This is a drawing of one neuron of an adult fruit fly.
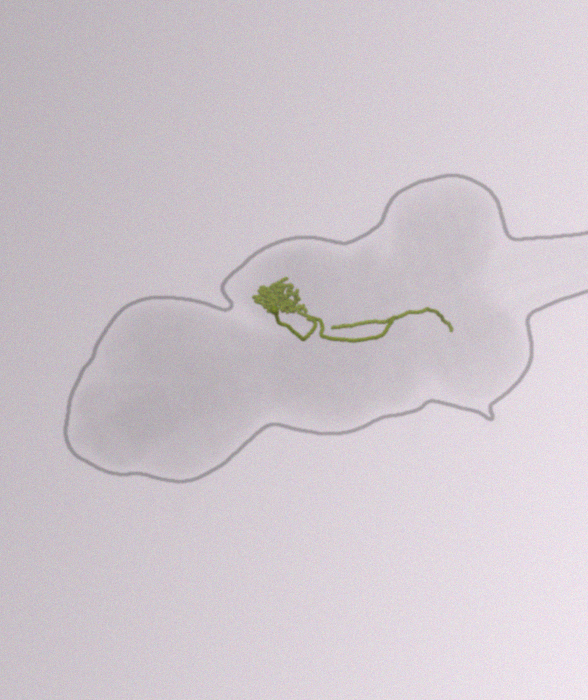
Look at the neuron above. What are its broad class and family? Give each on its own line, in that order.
nerve-cord intrinsic neuron
hemilineage 23B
